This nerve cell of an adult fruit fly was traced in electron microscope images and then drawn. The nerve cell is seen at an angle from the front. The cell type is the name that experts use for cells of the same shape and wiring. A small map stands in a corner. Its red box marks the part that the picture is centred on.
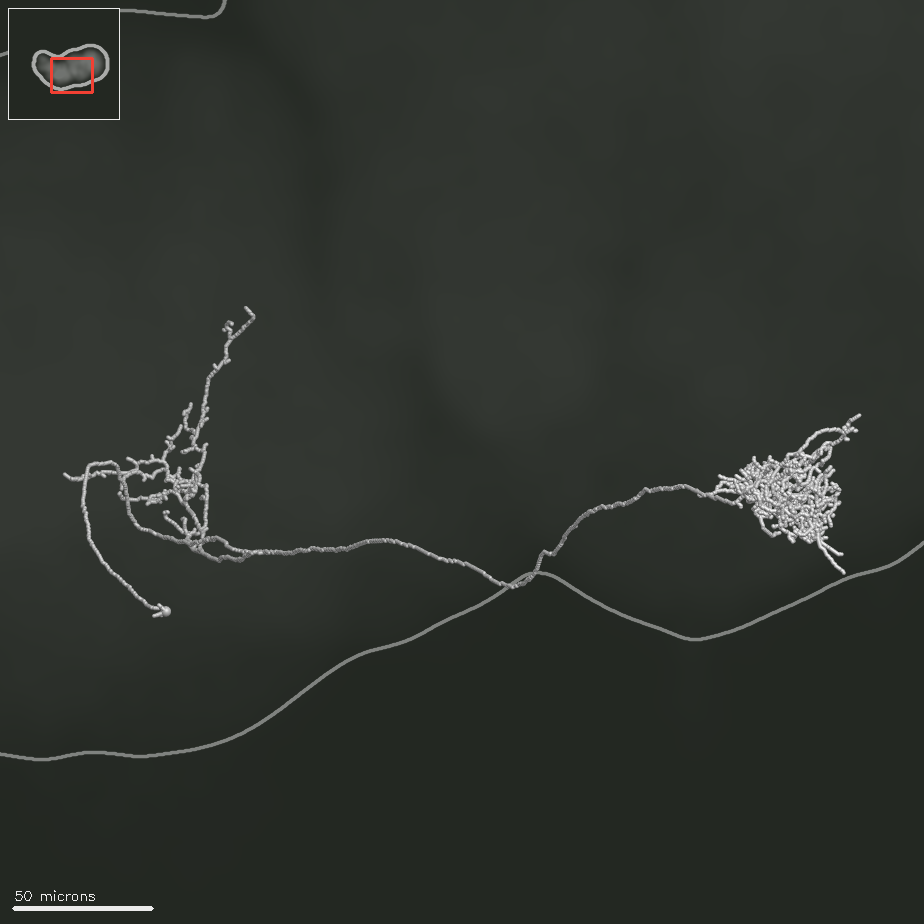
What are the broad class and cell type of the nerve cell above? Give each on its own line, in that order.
ascending neuron
ANXXX404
